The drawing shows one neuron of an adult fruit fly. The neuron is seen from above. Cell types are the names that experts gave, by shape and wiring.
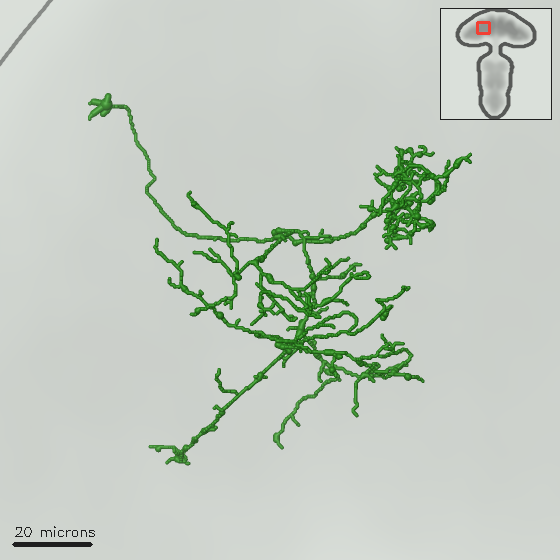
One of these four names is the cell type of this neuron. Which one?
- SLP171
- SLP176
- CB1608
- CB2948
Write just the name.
SLP171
